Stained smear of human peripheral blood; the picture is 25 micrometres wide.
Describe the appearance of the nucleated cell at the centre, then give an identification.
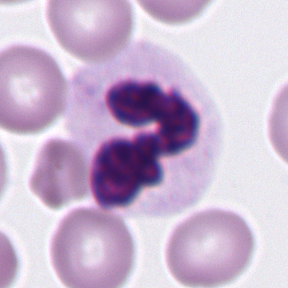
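First the nucleus: its chromatin is dark purple and coarsely clumped, and no nucleoli can be seen. Next the cytoplasm, which is plentiful, pale pinkish-lilac and holds fine, faint lilac granules. The cell is a segmented neutrophil.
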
